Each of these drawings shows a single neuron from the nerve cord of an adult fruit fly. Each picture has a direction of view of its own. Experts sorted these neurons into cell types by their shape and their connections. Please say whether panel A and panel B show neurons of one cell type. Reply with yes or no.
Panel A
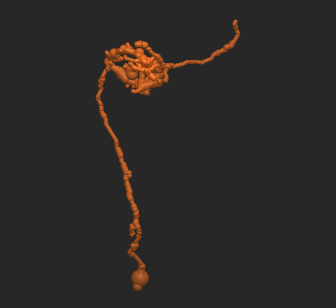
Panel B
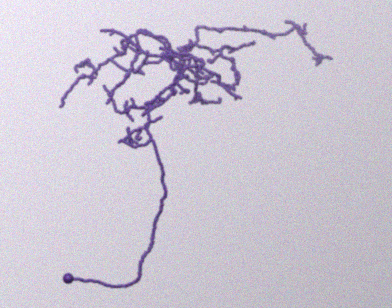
no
